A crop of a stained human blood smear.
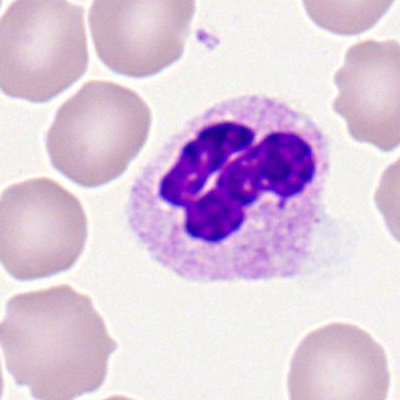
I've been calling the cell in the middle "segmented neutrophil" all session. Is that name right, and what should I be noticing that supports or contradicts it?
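The granules scattered through the plentiful cytoplasm are fine, faint and pinkish-lilac, and the nucleus, divided into several lobes, lies in plain view.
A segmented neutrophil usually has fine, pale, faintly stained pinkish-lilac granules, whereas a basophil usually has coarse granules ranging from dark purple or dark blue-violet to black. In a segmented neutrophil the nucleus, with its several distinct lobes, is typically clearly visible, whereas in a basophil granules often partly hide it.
These two features speak for segmented neutrophil and against basophil, so the name segmented neutrophil fits.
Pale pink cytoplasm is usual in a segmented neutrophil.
The cytoplasm here is pale pinkish-lilac, in keeping with that. The remaining features are simply seen: a roughly round, smooth outline, dark purple, coarsely clumped chromatin and no visible nucleoli.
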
